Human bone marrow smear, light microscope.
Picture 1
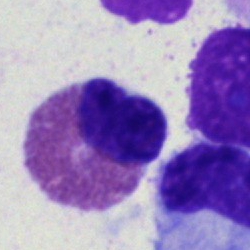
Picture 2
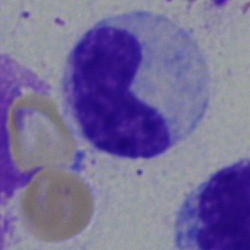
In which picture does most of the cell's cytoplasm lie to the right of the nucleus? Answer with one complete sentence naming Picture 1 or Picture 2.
Picture 2 shows a cell whose nucleus lies toward the left.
